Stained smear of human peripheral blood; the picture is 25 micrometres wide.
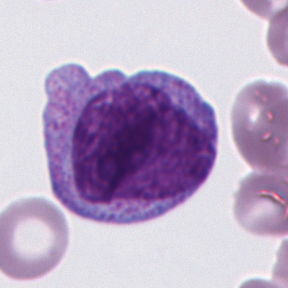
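Atypical promyelocyte: the nucleated cell at the centre of this blood smear. Notice first its size, about 16 micrometres across. The nucleus, about 13 by 11 micrometres, fills about 60% of the cell's area and sits toward the right, so the widest band of cytoplasm lies on the left. Look closely at the chromatin, which is fine and strand-like rather than coarsely clumped. The cytoplasm is a pale greyish-blue, with fine pinkish-purple granules scattered throughout.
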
